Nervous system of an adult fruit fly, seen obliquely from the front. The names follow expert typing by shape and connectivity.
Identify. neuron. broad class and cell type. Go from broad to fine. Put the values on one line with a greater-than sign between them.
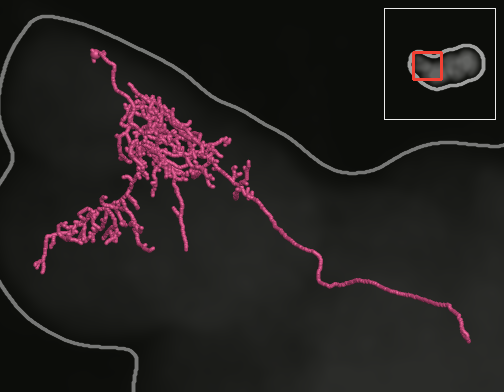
nerve-cord intrinsic neuron > INXXX331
